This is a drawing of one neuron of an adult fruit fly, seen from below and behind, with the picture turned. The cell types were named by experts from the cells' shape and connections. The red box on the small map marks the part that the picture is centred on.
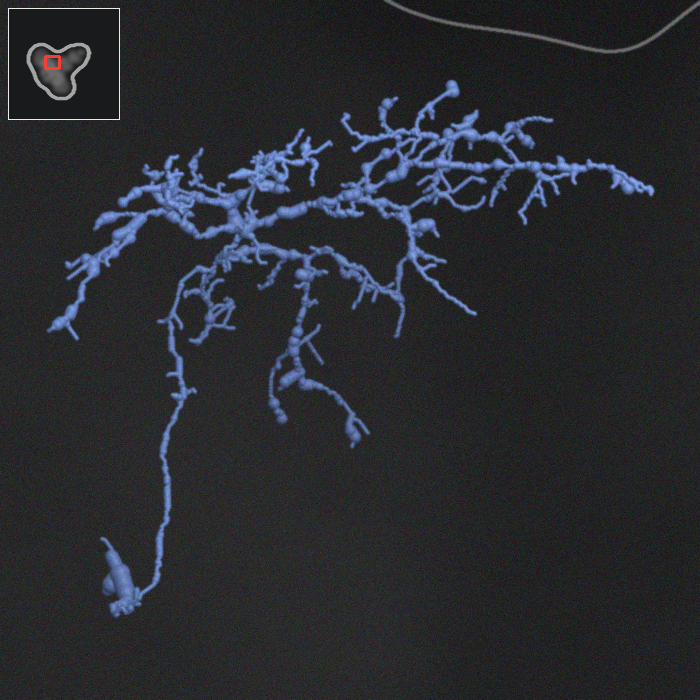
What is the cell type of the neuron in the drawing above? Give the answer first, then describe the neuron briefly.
Its cell type is IN13A051. It is a nerve-cord intrinsic neuron. The cell body can be seen at the lower left of the picture. As drawn here it is about as wide as it is tall.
